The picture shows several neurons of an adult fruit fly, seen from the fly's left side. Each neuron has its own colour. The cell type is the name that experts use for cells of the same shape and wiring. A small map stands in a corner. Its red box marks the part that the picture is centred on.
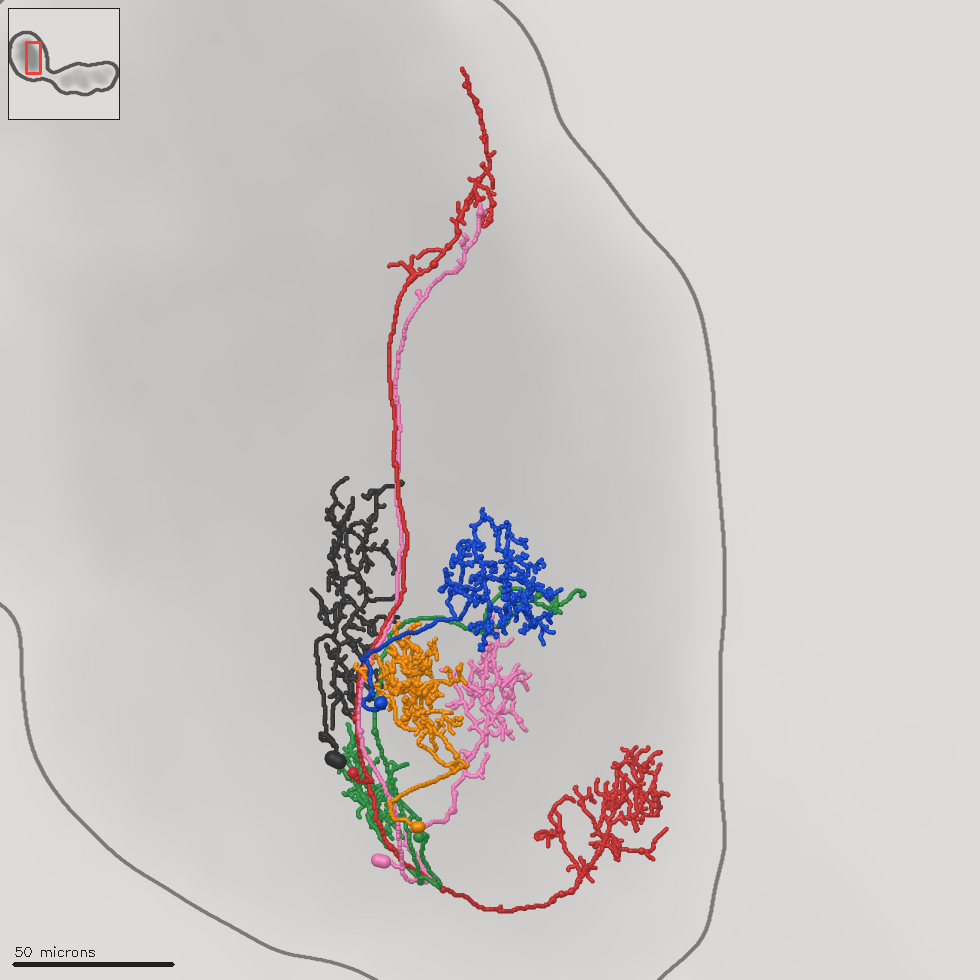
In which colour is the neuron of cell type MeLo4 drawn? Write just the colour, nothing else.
green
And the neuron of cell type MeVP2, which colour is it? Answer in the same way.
pink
